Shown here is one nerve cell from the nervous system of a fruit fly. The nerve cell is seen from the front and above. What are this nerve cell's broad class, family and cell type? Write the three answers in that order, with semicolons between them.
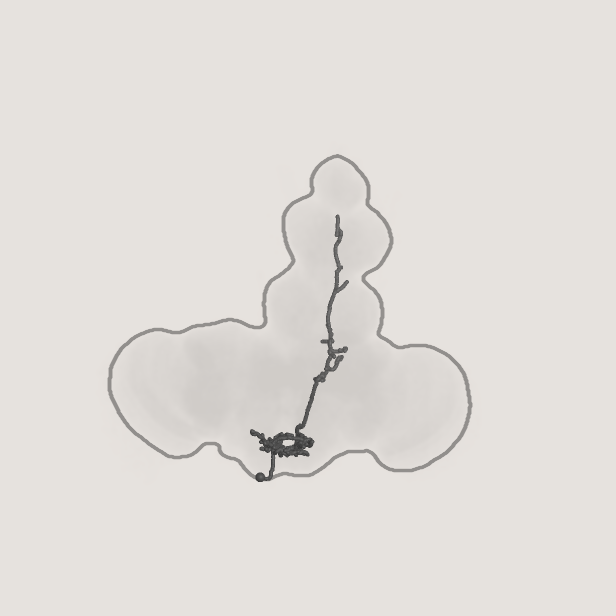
descending neuron; hemilineage MX3; DNg20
